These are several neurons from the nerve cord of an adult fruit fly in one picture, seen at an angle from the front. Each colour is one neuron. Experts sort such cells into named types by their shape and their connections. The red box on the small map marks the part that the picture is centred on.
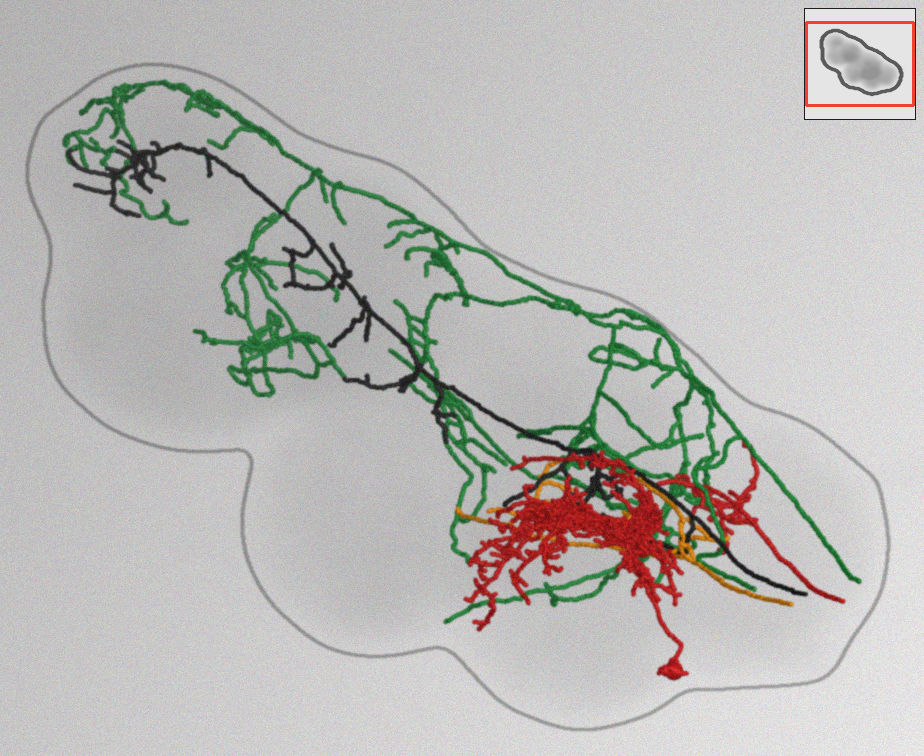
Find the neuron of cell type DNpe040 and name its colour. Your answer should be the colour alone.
black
